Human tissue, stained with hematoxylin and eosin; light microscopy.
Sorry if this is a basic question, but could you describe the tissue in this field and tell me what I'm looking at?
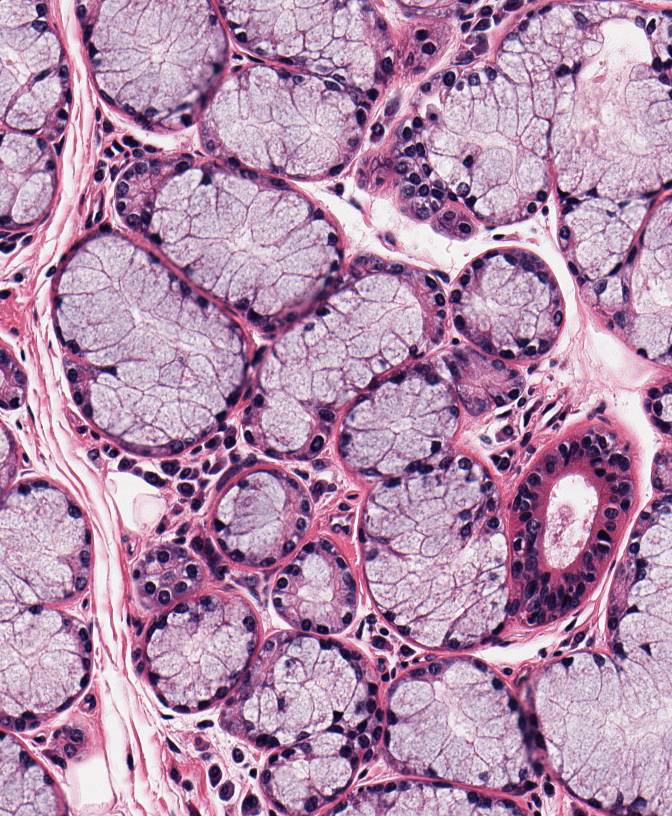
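Closely packed rounded glandular units fill nearly the whole field. Cytoplasm of the gland cells: pale, greyish-lilac, finely foamy, typical of mucous cells. Mucous cell nuclei small, dark, flattened against the outer edge of each unit. Most units: little or no visible central lumen. Minor salivary gland.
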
